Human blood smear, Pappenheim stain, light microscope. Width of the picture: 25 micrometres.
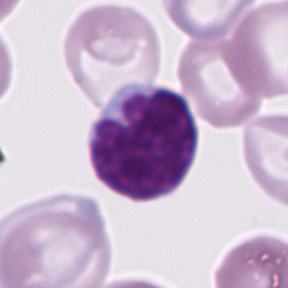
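Typical lymphocyte, central cell, stained peripheral blood smear. Outline round and smooth; cell about 10 micrometres across. Nucleus about 10 by 9 micrometres, filling about 80% of the cell's area. Chromatin dark purple, coarsely clumped. Cytoplasm pale blue, a thin rim, widest at upper left.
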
